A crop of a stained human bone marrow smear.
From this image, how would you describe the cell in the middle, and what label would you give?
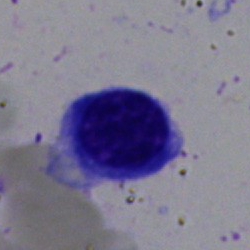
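Starting with the chromatin: it stains dark purple and looks dense, with faint mottling. Turning to the cytoplasm, it forms only a thin rim around the nucleus and is deep blue. Finally, a pale, ragged bluish extension sticks out from the lower left of the cell. The cell in the middle is a lymphocyte.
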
